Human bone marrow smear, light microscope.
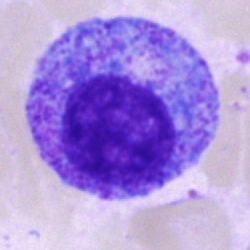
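Promyelocyte in a stained bone marrow smear. Take a moment to notice that the nucleus sits off-centre, toward the lower part of the cell, and that its chromatin is dark purple and fairly dense. Around it lies a wide rim of blue cytoplasm, with numerous purple granules scattered throughout.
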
